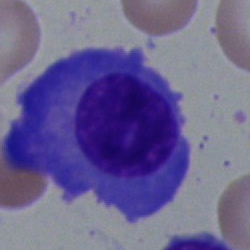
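Plasma cell in a stained human bone marrow smear. First, the outline: irregular, small bumps along the edge. Then the nucleus, sitting toward the right and leaving a wider band of abundant deep blue cytoplasm on the left, where a paler zone lies beside the nucleus.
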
